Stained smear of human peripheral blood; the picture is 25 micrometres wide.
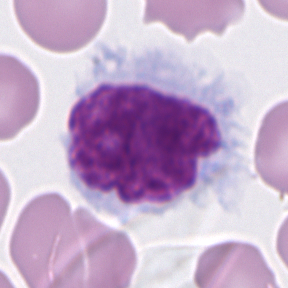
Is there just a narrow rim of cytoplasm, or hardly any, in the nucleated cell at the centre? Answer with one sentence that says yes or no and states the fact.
No, the cytoplasm is broad rather than a narrow rim.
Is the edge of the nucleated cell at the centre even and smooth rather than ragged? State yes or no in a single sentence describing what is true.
No, a smooth outline is not present; the cell's edge is rough.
